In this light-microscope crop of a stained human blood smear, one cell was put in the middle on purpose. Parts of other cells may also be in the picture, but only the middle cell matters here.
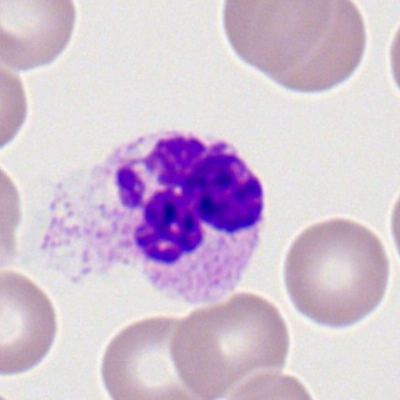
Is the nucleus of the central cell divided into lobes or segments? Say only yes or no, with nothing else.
Yes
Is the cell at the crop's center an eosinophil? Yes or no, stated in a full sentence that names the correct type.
No, instead of an eosinophil, the middle cell is a neutrophil.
